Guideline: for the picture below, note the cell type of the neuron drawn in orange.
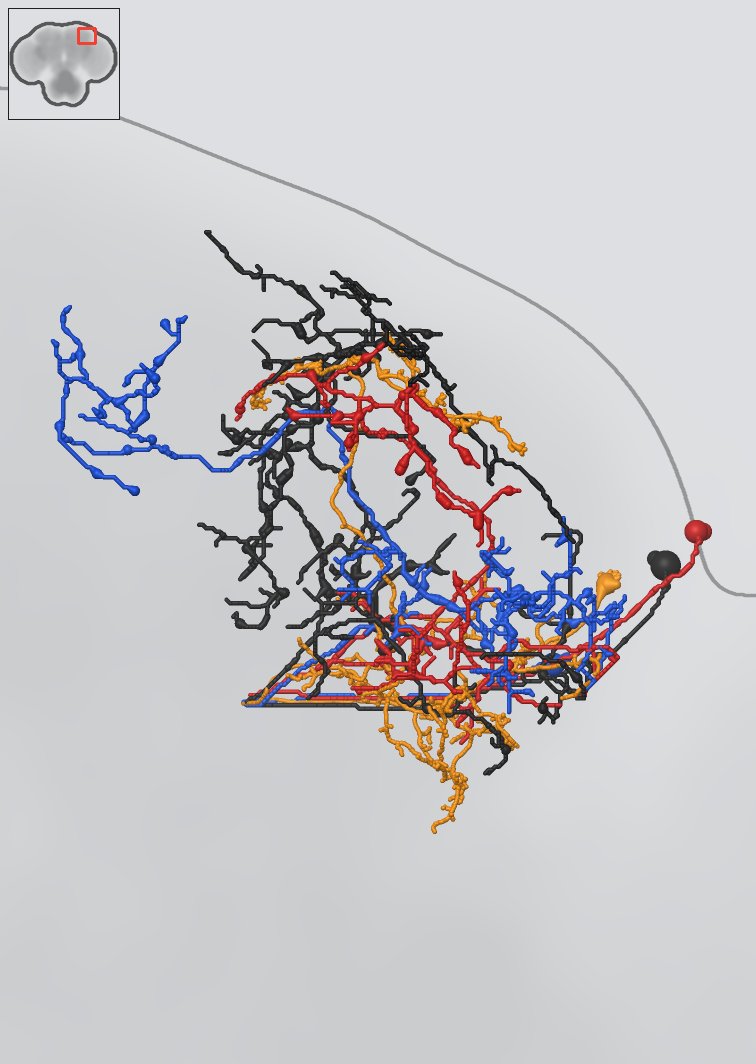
LHPV4i3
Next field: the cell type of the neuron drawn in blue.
LHPV4d10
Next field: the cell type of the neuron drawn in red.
LHPV4a5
